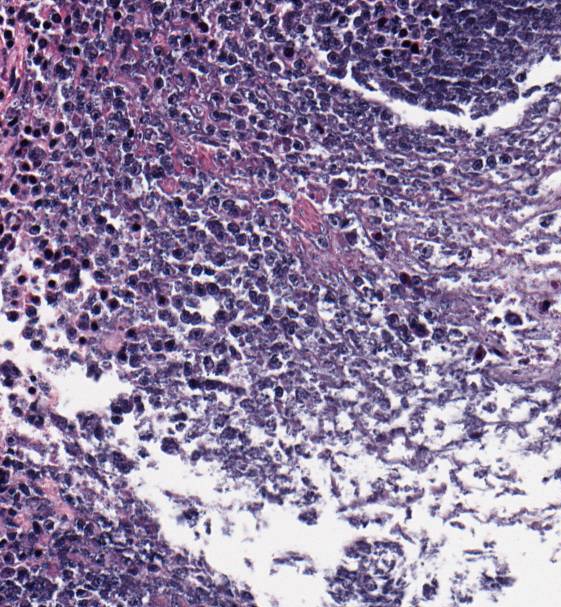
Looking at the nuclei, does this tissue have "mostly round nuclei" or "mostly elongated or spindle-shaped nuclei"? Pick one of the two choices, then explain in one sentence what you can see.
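Mostly round nuclei. The cells have round, dark-staining nuclei with only scant cytoplasm.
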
